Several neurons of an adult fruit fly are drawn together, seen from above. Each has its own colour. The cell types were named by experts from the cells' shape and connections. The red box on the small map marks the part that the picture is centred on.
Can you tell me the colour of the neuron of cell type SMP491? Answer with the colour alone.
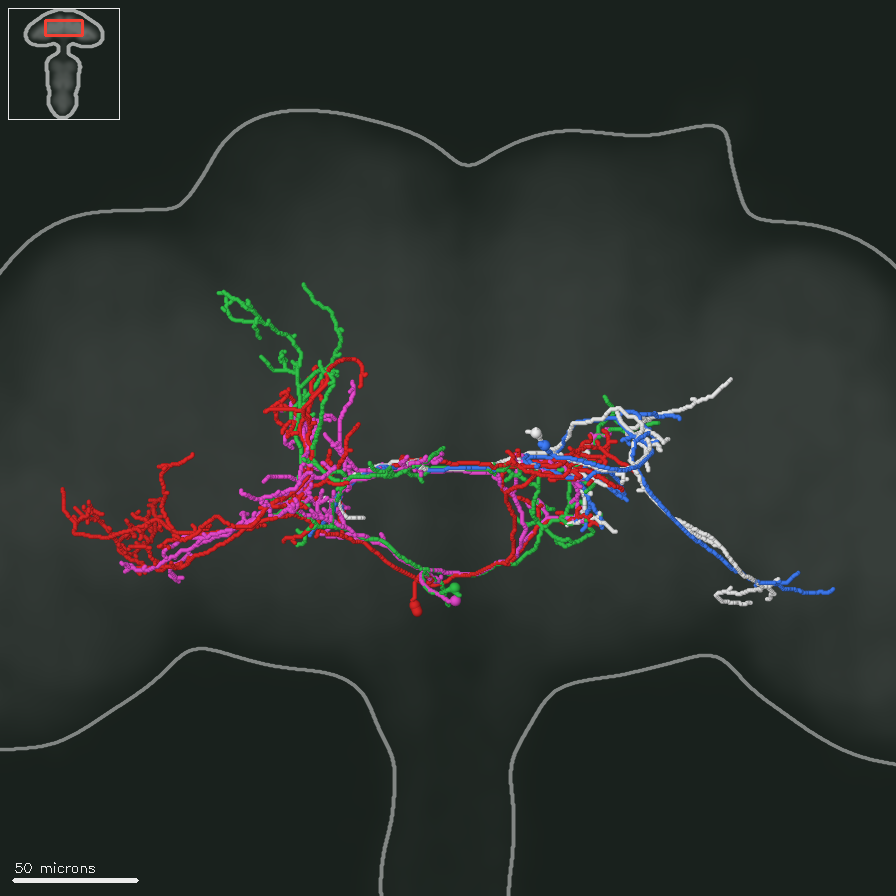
magenta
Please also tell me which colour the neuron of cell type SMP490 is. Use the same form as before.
red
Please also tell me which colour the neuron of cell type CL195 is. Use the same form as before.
blue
